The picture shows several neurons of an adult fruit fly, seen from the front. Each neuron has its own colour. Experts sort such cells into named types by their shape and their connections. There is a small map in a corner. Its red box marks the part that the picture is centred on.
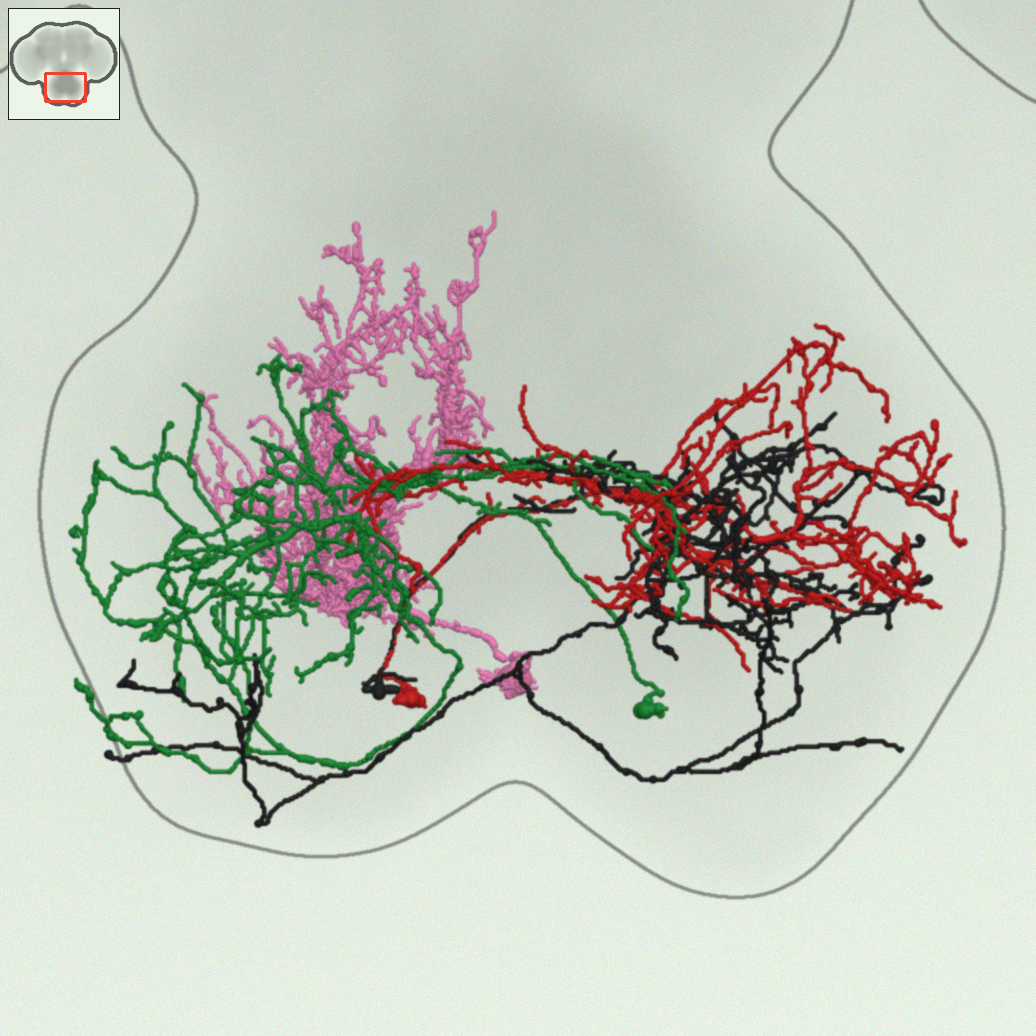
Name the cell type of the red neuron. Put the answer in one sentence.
The cell type is IN12B028.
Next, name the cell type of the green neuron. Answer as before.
The cell type is IN12B020.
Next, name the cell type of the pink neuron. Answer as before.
The cell type is IN13B005.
